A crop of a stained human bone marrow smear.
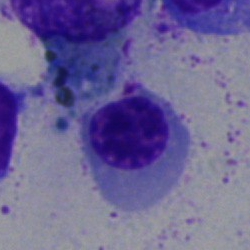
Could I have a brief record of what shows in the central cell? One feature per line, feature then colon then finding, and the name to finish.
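Colour: pale greyish-blue cytoplasm
Granules: none in the cytoplasm
Vacuoles: none in the cytoplasm
Outline: smooth, no projections
Name: erythroblast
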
